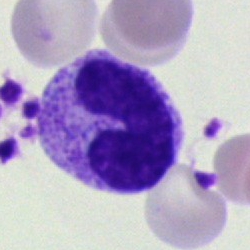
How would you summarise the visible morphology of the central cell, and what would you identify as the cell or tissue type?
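First, the nucleus: kidney-shaped, with a deep notch on its left side, filling most of the cell and sitting toward the right. Next, the cytoplasm: pale lilac, lying mostly on the left side of the cell. Last, the granules: fine and purple, scattered through the cytoplasm. The cell is a band neutrophil.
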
